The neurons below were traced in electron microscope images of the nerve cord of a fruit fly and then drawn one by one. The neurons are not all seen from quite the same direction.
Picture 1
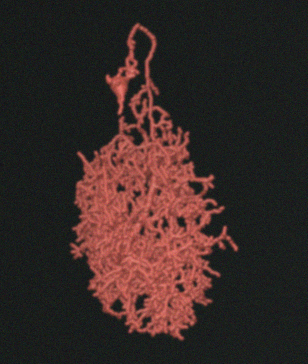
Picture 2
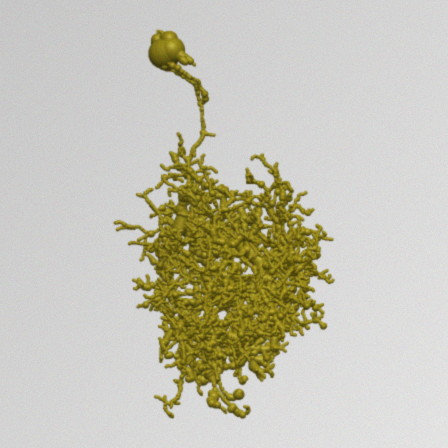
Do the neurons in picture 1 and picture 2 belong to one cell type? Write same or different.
same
